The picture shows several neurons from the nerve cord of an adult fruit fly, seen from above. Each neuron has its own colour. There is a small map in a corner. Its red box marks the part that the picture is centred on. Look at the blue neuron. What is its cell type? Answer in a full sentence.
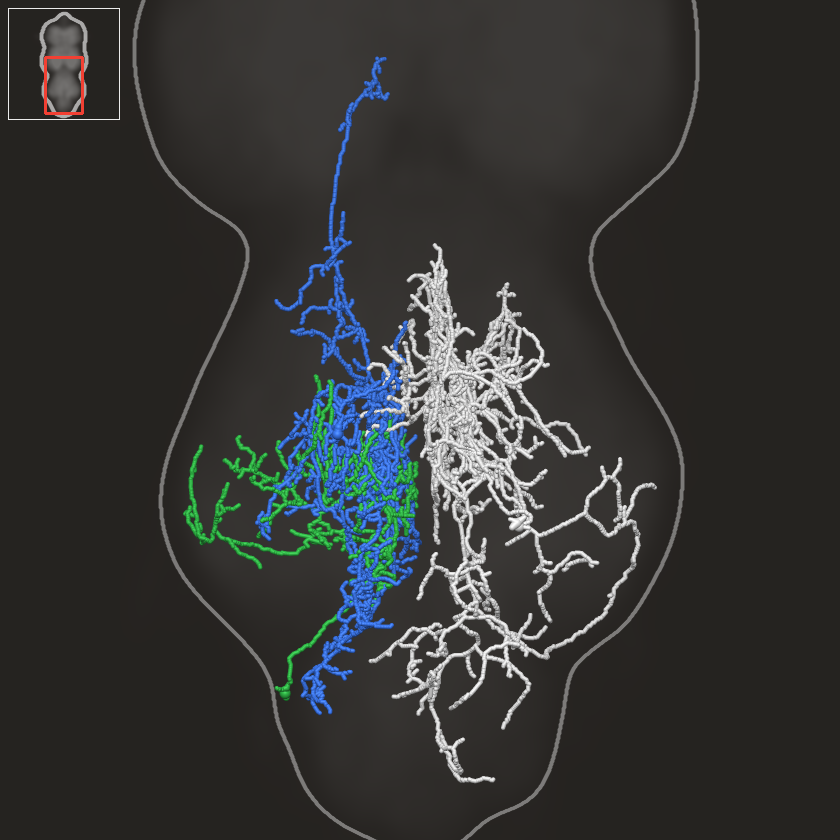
The cell type is INXXX045.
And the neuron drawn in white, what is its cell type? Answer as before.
The cell type is IN09A011.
